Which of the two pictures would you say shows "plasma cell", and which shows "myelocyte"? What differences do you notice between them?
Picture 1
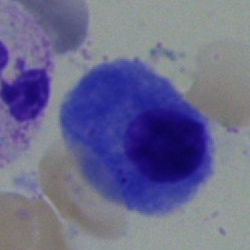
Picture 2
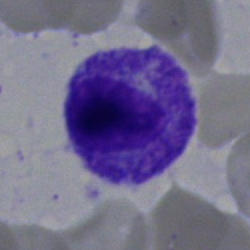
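Picture 1 is the plasma cell and picture 2 the myelocyte. In the plasma cell the nucleus sits off-centre to the right, its chromatin dark purple and dense, and the cytoplasm takes up more of the cell than the nucleus. That cytoplasm is an intense deep blue with no granules, and the outline is irregular and somewhat angular.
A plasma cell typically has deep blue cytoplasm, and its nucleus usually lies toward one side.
The myelocyte is roughly round with a finely bumpy edge, and its granules reach the edge, leaving no clear pale rim.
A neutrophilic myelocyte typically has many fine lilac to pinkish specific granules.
So: granule-free deep blue cytoplasm and an angular outline on one side, granules right to a bumpy edge on the other.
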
